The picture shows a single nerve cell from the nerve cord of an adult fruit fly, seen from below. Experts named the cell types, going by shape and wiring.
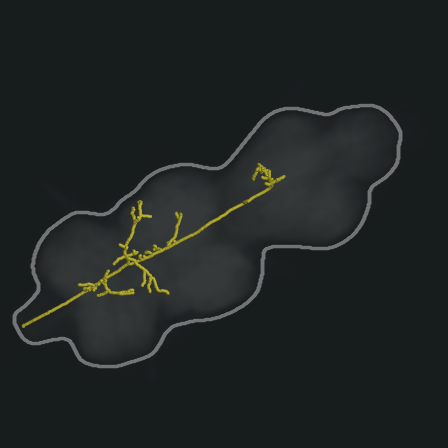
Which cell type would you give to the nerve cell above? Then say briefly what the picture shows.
The cell type is pMP2. This is a descending neuron. The drawing shows no cell body. In this view it is wider than it is tall.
